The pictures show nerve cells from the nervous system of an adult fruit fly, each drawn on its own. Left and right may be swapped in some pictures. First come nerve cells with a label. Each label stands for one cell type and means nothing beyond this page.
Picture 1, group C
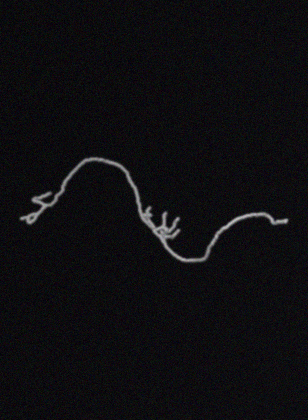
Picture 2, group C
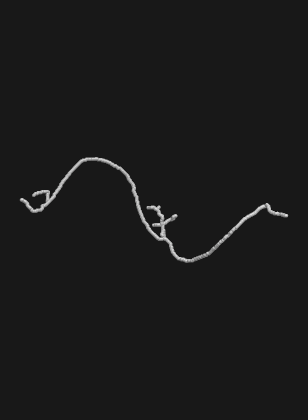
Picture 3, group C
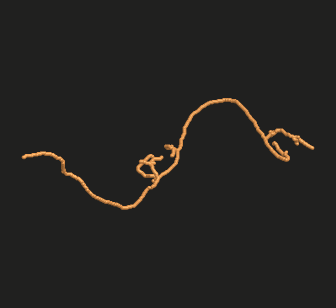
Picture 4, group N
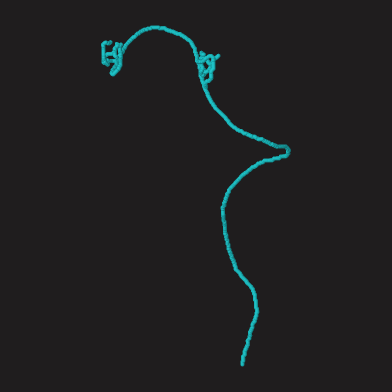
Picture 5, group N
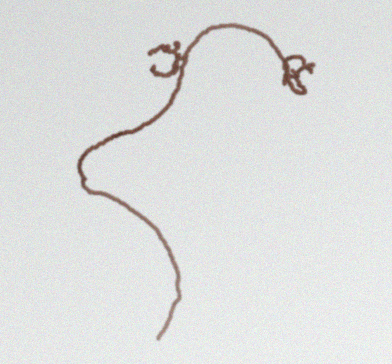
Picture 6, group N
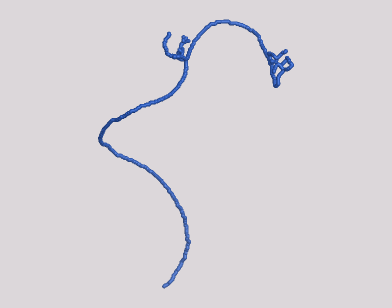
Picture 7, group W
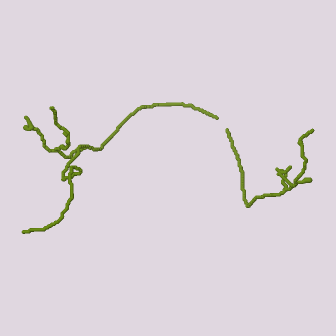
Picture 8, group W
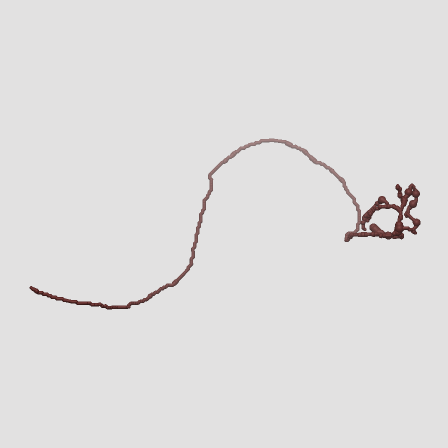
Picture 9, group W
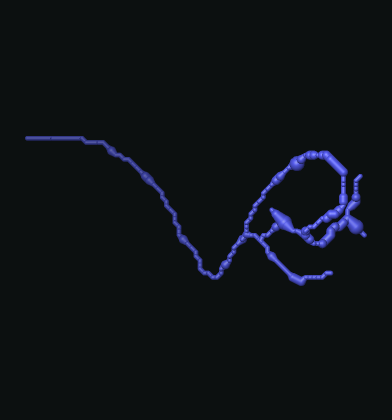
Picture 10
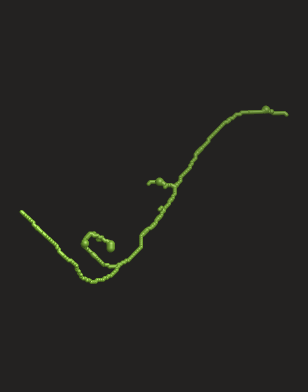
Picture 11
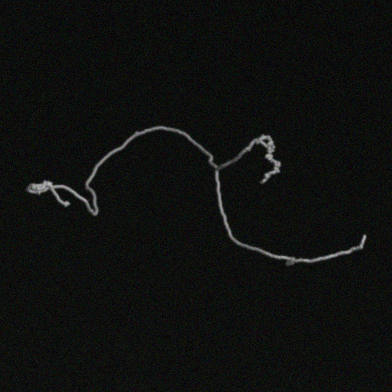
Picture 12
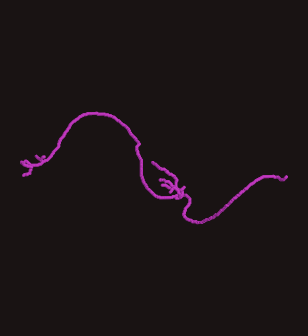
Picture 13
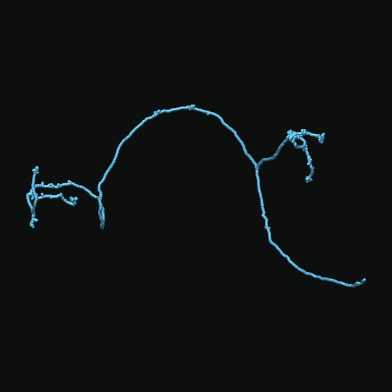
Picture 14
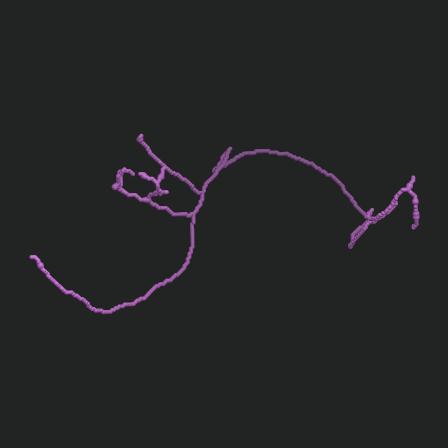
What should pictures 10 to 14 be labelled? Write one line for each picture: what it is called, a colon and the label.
10: group C
11: group W
12: group C
13: group W
14: group W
